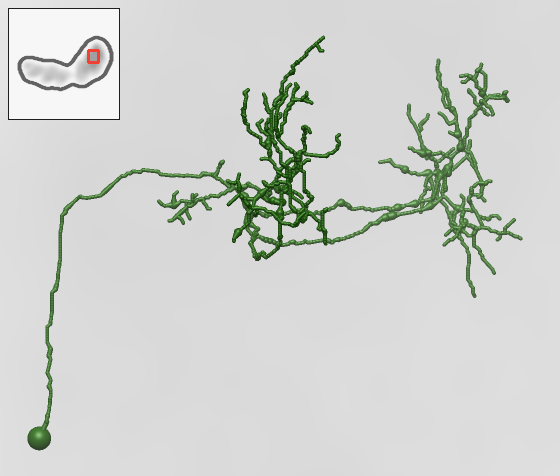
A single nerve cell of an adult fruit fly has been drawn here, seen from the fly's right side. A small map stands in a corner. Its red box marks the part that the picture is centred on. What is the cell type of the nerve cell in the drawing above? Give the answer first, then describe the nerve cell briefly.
It is of cell type Y14. This is an optic-lobe intrinsic neuron. The cell body can be seen at the lower left of the picture. Dozens of branch ends can be seen.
